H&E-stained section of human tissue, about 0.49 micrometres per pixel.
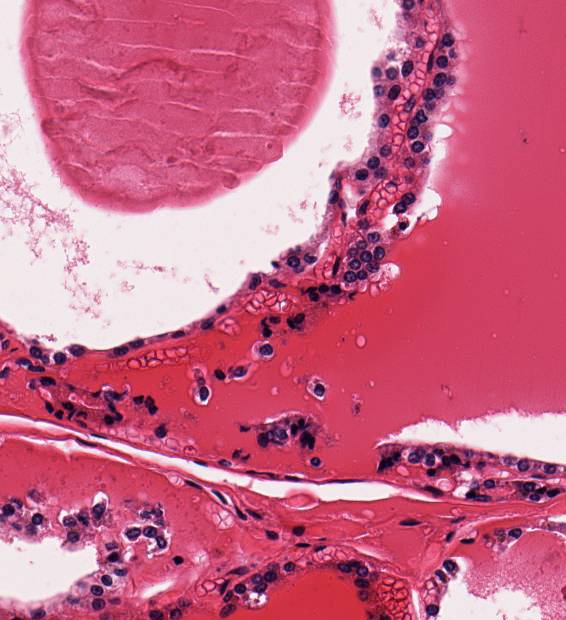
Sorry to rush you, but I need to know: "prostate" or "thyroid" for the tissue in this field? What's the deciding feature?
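Thyroid. First, the field is mostly large spaces filled with homogeneous pink material. Second, these spaces are separated by thin cellular septa.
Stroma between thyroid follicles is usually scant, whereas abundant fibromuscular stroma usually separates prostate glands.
Third, the lining cells have small, round, dark-staining nuclei of fairly uniform size. Fourth, no fat cells are present. Finally, at the upper left the pink mass has shrunk from its lining, leaving a white gap, and shows parallel cracks.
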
